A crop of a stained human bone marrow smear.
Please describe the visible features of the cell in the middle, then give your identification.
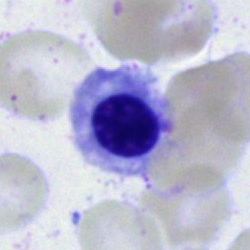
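Along its upper edge, the cell outline is slightly uneven. The nucleus is placed off-centre, toward the right side of the cell. Its chromatin is dark purple and dense. No coarse granules are present in the cytoplasm. It is an erythroblast.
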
